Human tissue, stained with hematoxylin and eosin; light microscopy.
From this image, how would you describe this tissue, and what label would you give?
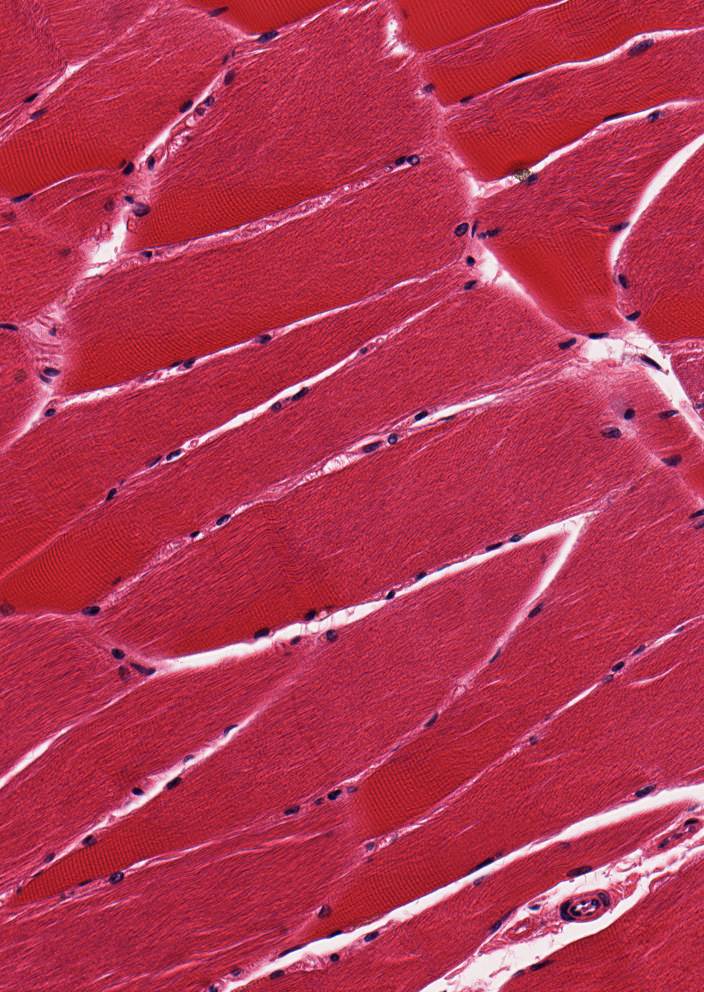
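Fine transverse cross-striations run along these fibres, and the cytoplasm stains a deep pink-red with eosin. Nuclei sit at the fibre edges rather than centrally, many of them dark, flattened and elongated, strung along each border. It's skeletal muscle.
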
